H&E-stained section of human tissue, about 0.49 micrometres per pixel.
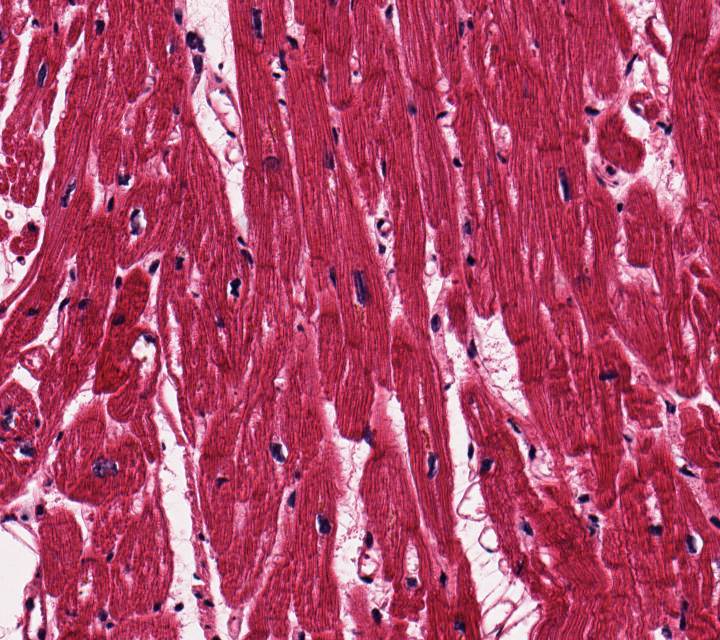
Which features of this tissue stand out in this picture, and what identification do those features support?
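Orientation first: most muscle fibres run roughly top to bottom, slanting slightly. They branch and join neighbours rather than running as separate parallel cylinders. Near the left edge and lower left, some are cut across or obliquely as rounded profiles. Their cytoplasm is deeply eosinophilic, with fine lengthwise lines. This is the left ventricle of the heart.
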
